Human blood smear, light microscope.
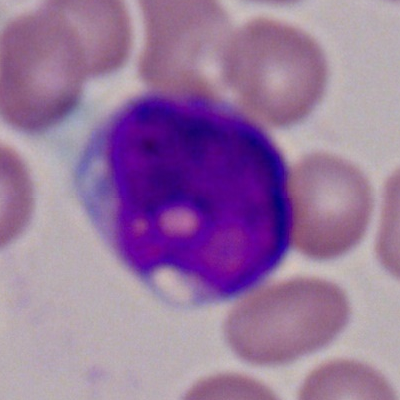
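Myeloblast, the central cell of the smear. Its outline is roughly round, and the nucleus fills most of the cell. The cytoplasm is pale greyish-blue. Below the centre of the nucleus lies its most prominent pale pink rounded spot.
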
